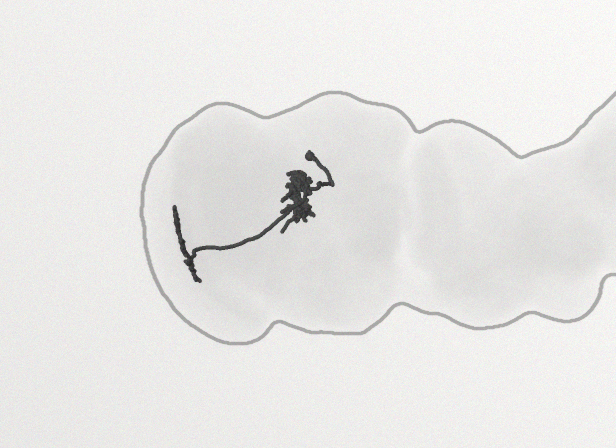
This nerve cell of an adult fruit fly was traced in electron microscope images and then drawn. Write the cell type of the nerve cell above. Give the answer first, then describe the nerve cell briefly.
It is of cell type MeVC7a. It is a visual centrifugal neuron. As drawn here it is about as wide as it is tall.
